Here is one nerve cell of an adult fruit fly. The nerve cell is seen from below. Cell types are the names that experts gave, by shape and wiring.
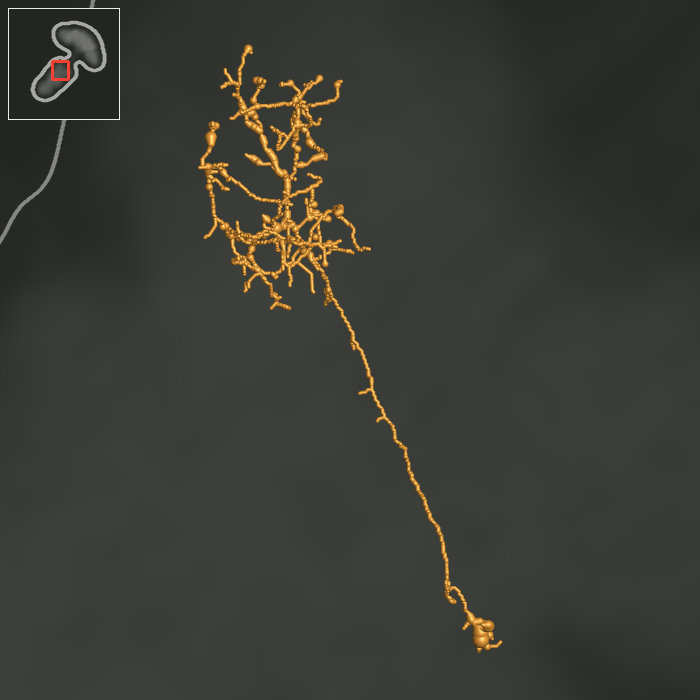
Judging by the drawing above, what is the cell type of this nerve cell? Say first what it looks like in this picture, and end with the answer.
It lies in the nerve cord. Dozens of branch ends can be seen. This is a nerve-cord intrinsic neuron. It is of cell type IN12B024_c.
